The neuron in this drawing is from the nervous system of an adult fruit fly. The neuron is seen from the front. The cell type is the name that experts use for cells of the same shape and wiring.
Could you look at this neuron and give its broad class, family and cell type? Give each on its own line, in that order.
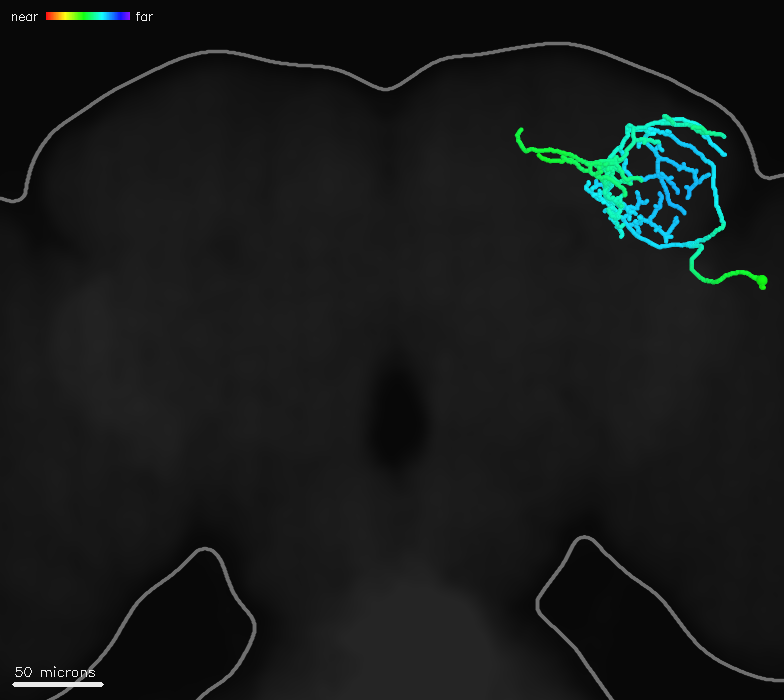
central-brain intrinsic neuron
hemilineage LHa3
LHAV3o1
